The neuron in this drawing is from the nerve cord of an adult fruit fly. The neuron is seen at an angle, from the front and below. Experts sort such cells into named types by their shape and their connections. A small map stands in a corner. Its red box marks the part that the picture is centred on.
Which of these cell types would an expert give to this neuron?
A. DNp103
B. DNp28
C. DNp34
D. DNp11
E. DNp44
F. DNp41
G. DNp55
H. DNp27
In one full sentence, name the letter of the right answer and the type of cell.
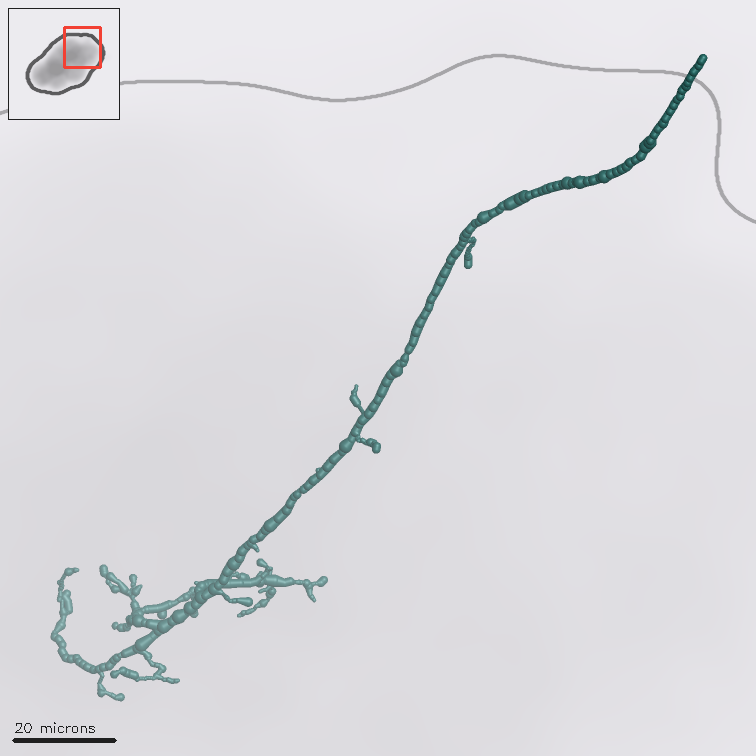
Option B, DNp28, is the cell type of the neuron.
